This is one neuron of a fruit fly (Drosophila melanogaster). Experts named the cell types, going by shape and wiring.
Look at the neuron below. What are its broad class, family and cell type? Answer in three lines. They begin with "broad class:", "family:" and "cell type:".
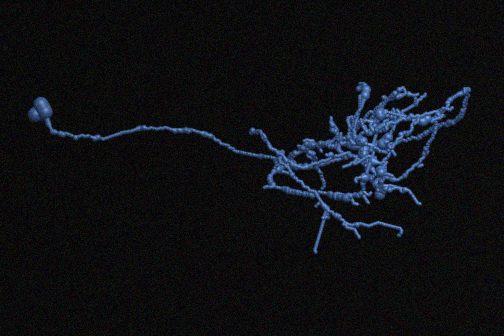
broad class: central-brain intrinsic neuron
family: hemilineage SLPal1
cell type: SLP027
